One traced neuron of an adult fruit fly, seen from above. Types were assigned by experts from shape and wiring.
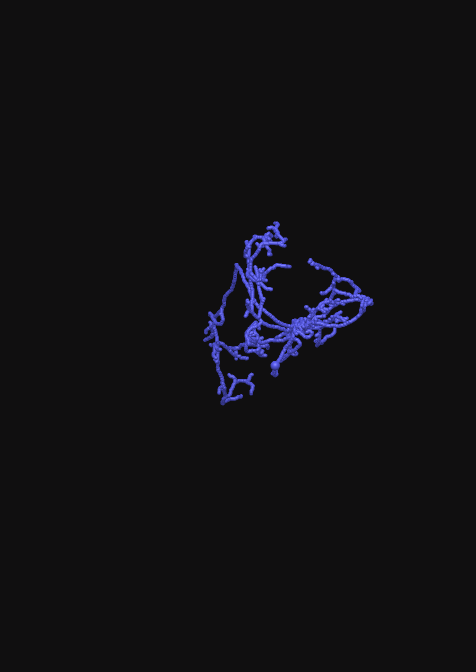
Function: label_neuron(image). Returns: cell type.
CL208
